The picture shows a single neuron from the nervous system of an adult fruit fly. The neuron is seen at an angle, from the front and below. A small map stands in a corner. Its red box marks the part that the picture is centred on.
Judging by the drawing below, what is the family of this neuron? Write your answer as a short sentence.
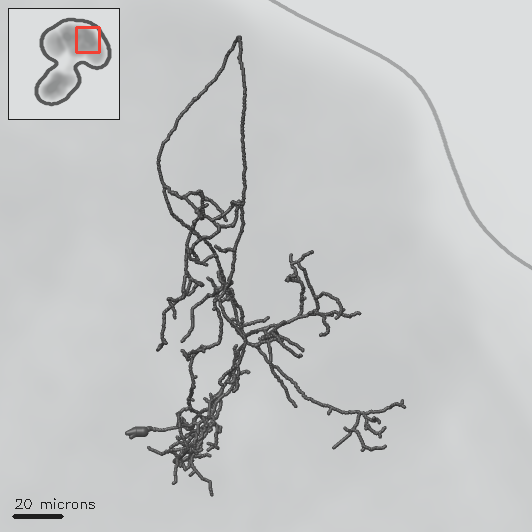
The family is hemilineage VLPl&p1_posterior.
